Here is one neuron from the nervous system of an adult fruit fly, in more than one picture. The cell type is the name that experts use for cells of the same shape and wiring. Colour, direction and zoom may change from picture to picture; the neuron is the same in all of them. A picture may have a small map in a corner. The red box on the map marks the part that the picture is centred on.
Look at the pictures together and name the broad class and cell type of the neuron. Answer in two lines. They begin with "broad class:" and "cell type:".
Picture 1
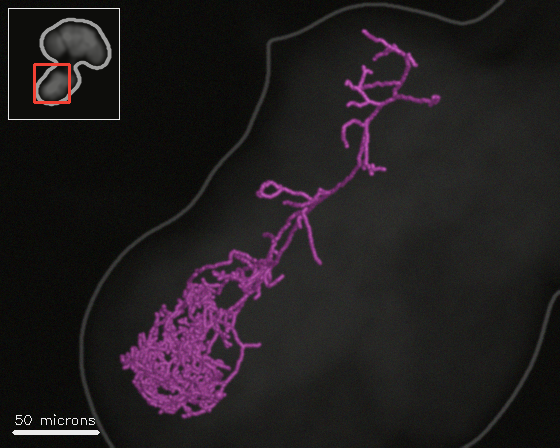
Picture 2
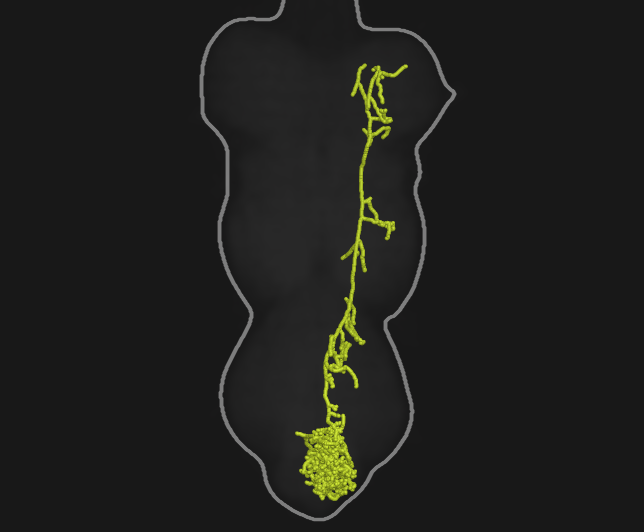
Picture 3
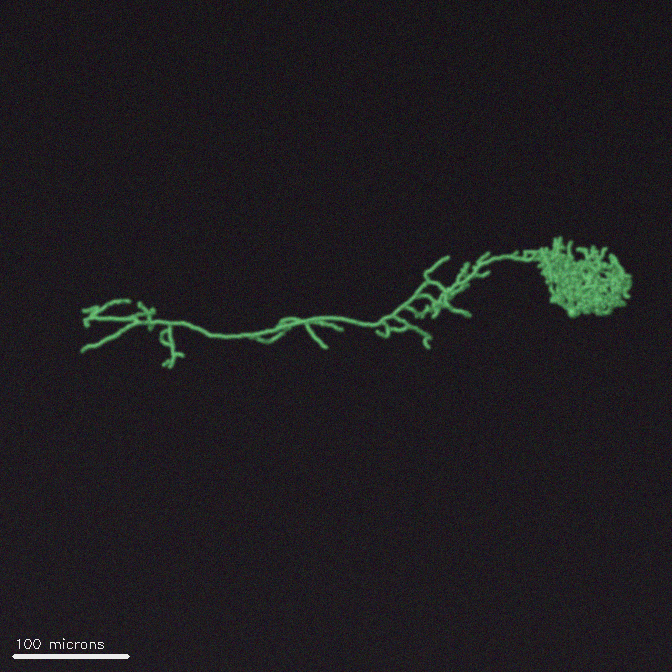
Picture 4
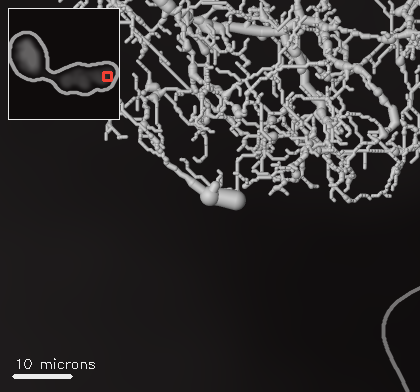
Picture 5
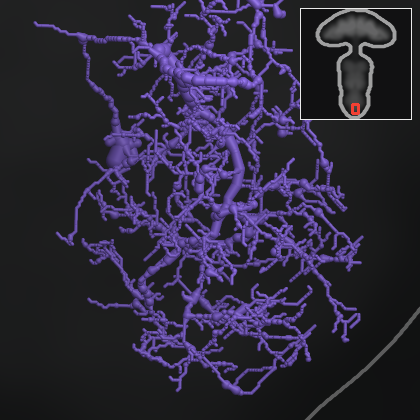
broad class: nerve-cord intrinsic neuron
cell type: INXXX126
